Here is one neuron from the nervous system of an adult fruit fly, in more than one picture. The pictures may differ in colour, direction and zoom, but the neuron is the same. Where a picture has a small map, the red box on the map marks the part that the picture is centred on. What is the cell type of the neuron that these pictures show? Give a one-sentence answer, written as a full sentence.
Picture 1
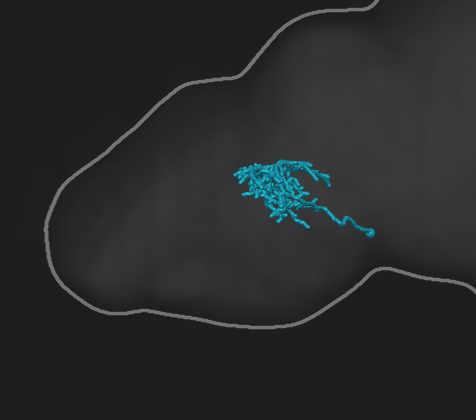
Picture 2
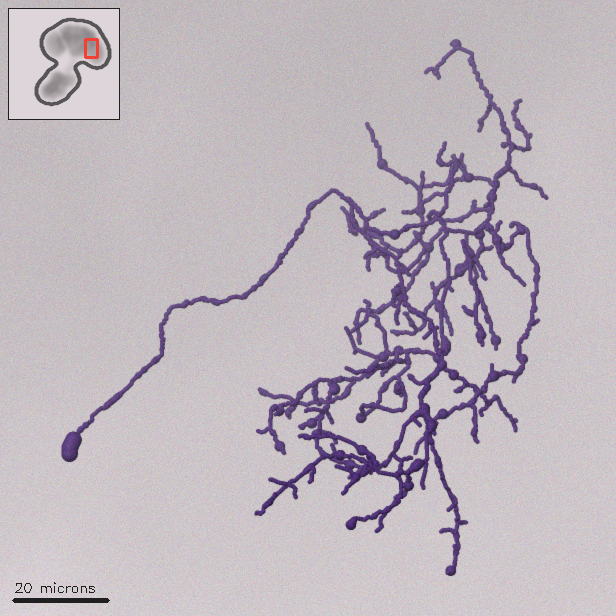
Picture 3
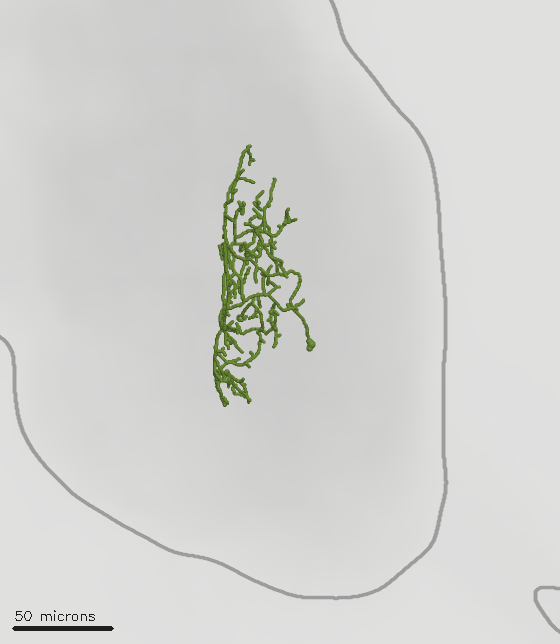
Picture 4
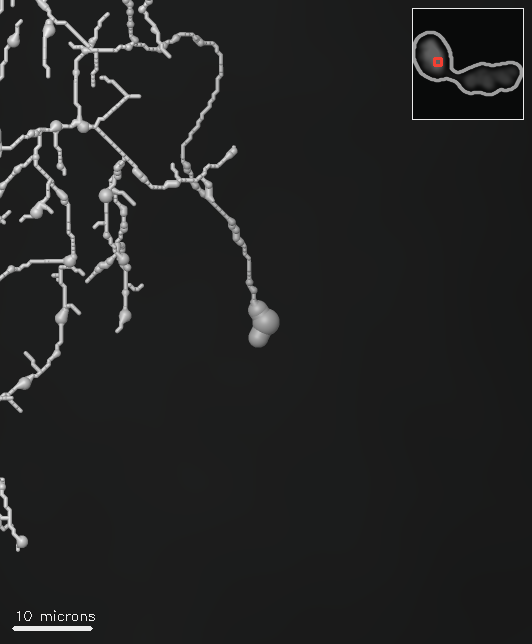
The cell type of this neuron is Li18a.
